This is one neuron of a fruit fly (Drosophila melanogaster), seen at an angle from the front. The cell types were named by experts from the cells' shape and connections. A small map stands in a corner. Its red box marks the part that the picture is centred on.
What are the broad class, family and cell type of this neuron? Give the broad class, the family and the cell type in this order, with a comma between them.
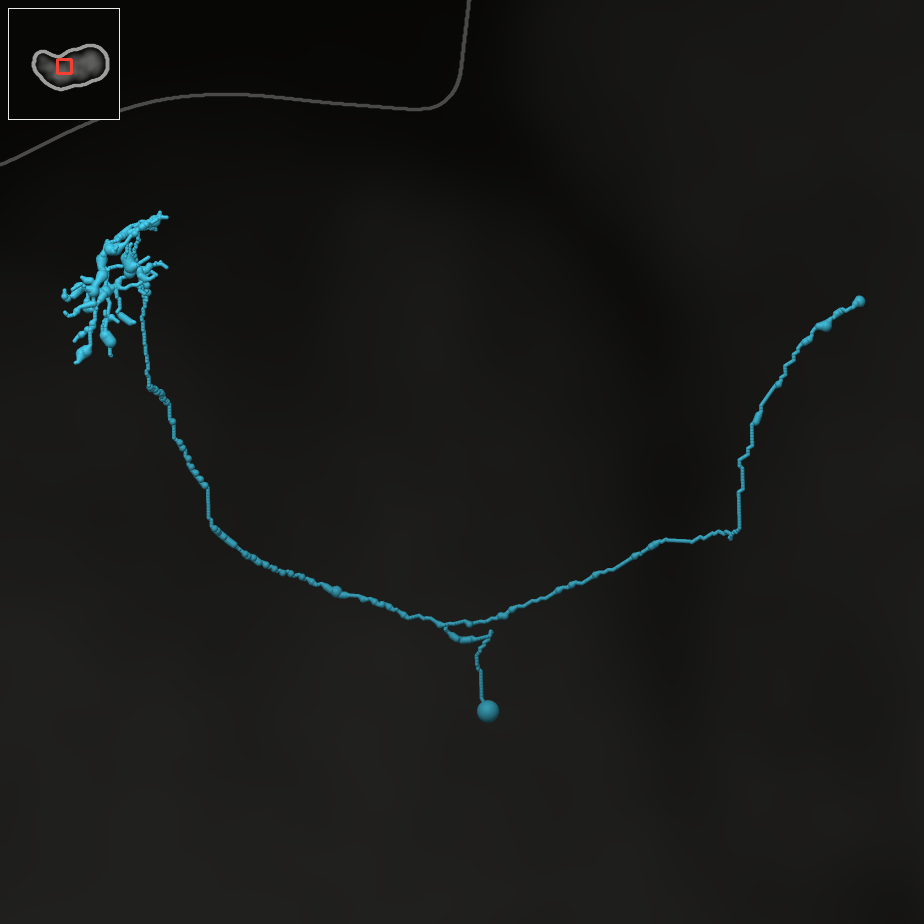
visual projection neuron, LPC, LPC2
